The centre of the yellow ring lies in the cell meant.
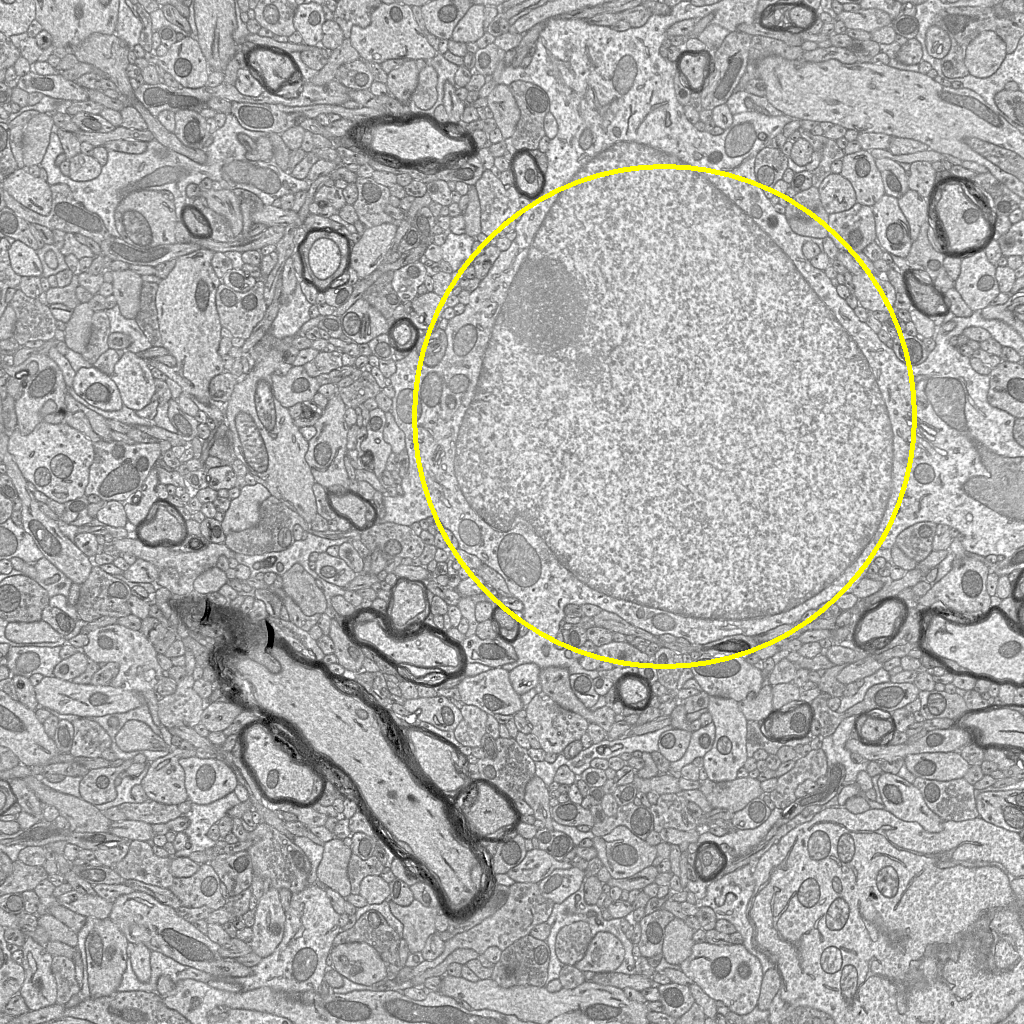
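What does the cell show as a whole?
Its nucleus is closed whole within the picture, its envelope running smoothly without deep folds.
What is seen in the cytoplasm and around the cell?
No stacked cisterns of rough endoplasmic reticulum appear; small neuropil profiles press directly against it all round, and no blood vessel touches it.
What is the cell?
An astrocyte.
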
